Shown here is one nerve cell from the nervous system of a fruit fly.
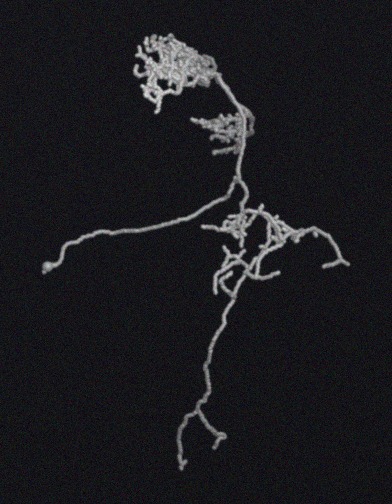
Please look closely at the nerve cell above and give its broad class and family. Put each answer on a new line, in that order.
visual projection neuron
LPT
